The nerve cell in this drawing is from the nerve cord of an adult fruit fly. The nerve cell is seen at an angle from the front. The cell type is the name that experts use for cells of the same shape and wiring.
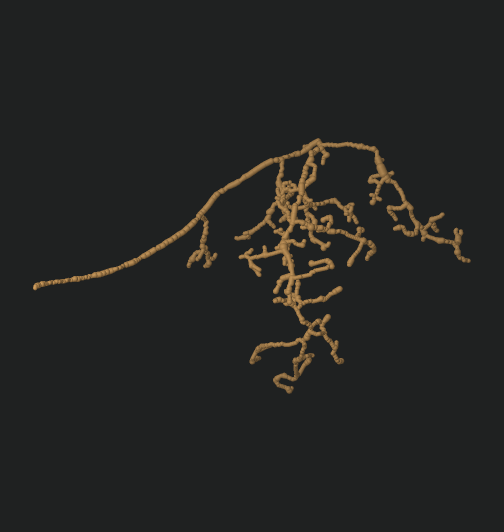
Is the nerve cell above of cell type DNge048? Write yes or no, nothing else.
no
